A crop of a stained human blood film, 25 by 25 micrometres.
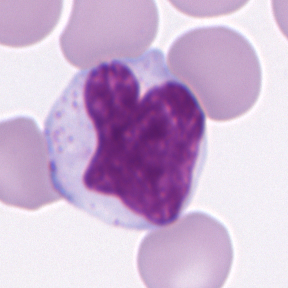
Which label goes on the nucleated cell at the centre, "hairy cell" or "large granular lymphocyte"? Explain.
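Large granular lymphocyte is the correct name for the nucleated cell at the centre.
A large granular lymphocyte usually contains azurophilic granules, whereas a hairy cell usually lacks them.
Fine, sparse purple granules are scattered in this cell's cytoplasm, which separates it from a hairy cell. The cell is about 15 micrometres across, and its folded nucleus, with a deep notch entering from the upper edge, fills about 60% of the area. The nucleus lies toward the right, leaving the widest band of pale greyish-blue cytoplasm on the left.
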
